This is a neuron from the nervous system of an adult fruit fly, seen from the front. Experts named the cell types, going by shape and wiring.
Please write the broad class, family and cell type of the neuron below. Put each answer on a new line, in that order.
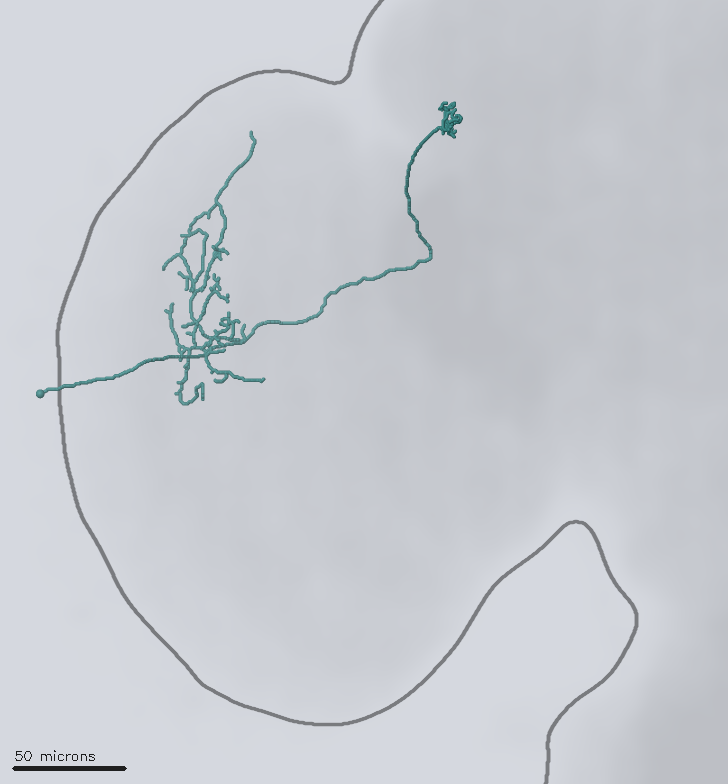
visual projection neuron
MeTu
MeTu2b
